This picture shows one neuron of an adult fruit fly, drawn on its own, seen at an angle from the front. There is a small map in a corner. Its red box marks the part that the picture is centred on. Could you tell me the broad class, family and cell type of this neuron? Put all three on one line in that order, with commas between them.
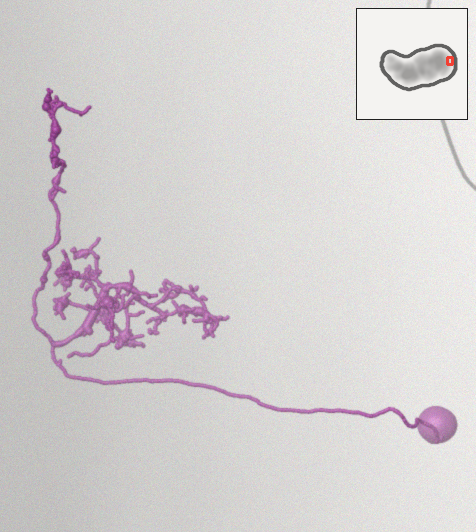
optic-lobe intrinsic neuron, Dm, Dm2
